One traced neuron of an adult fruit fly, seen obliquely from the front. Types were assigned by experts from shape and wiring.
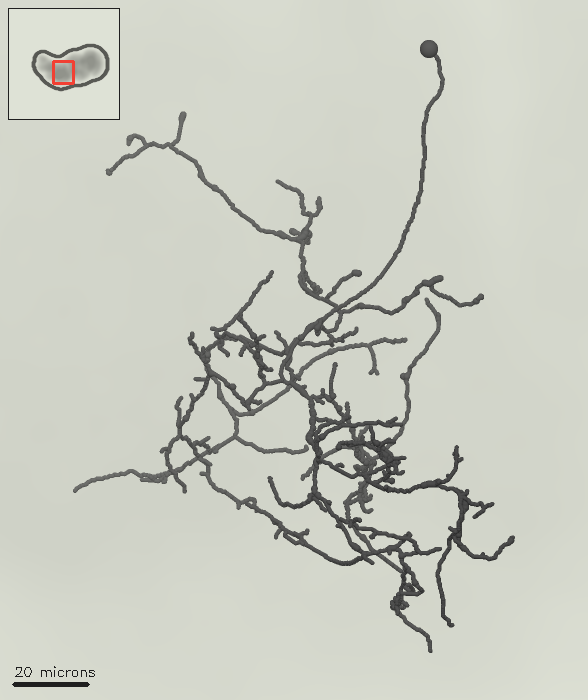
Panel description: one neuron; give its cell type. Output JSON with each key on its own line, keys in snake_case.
{
 "cell_type": "IN11A014"
}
